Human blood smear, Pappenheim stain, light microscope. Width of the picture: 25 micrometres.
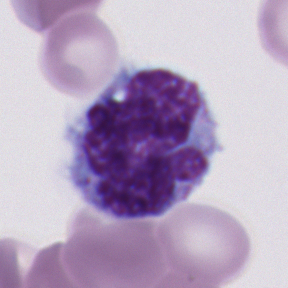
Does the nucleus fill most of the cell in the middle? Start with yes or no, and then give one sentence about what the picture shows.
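Yes. The cytoplasm forms a narrow rim of pale greyish-blue around the nucleus.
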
